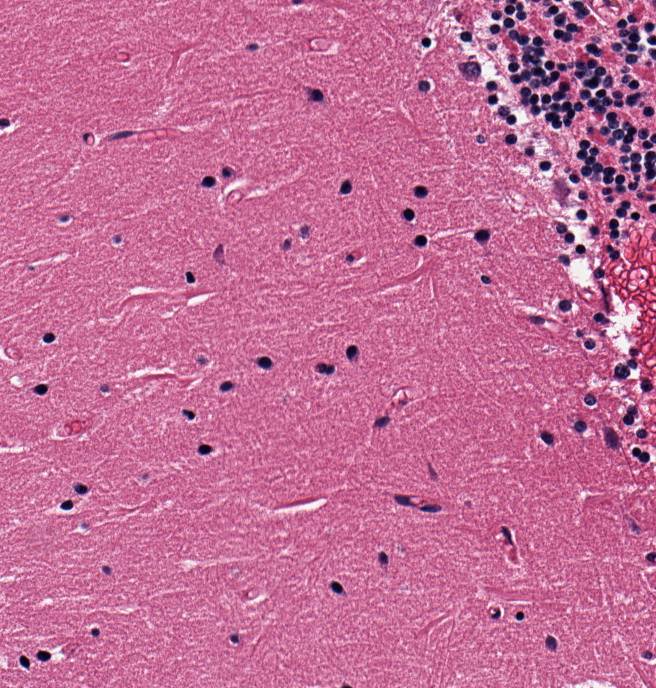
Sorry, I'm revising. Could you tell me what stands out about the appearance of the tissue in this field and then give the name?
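Most of the field, from the left edge to beyond the centre, is pale pink, finely fibrillary tissue with sparse scattered nuclei, small, round and dark, some within a clear perinuclear halo. The upper right corner holds densely packed small, round, dark nuclei. This is cerebellum.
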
